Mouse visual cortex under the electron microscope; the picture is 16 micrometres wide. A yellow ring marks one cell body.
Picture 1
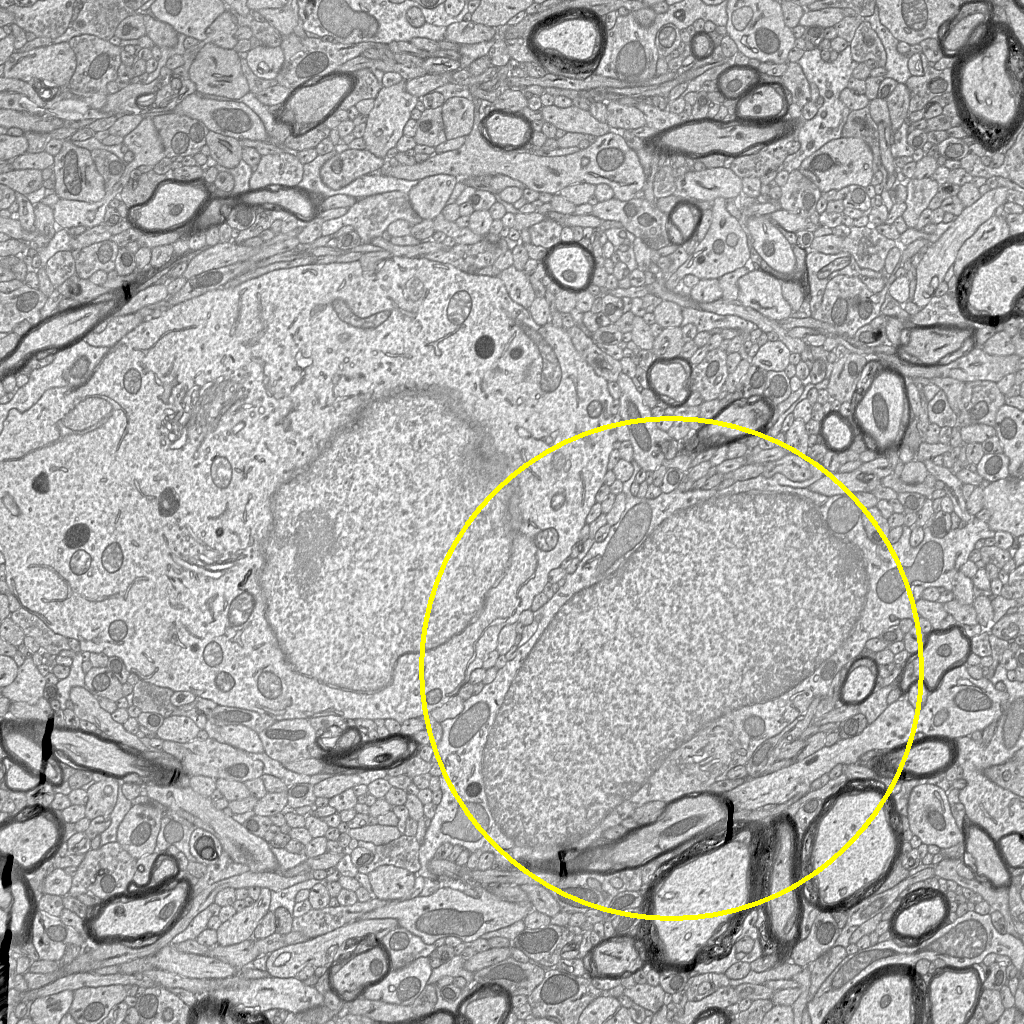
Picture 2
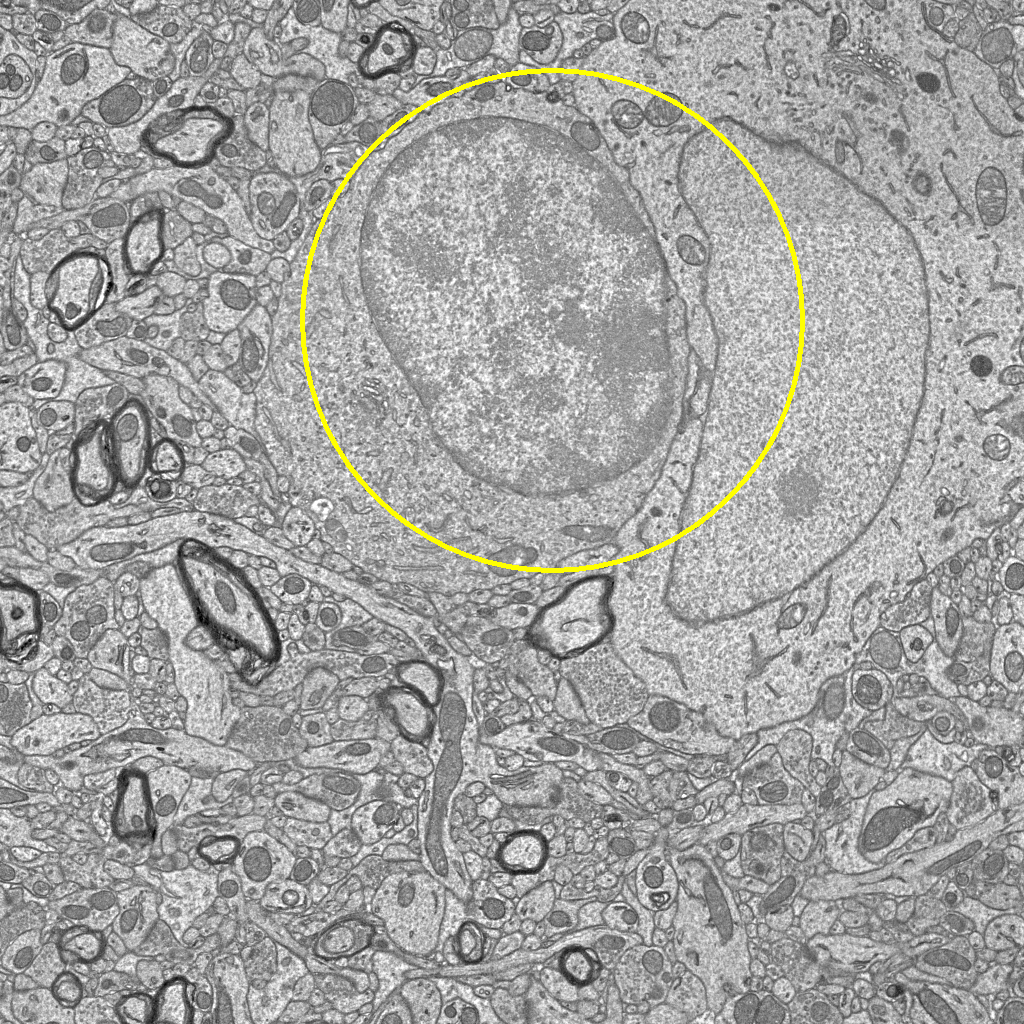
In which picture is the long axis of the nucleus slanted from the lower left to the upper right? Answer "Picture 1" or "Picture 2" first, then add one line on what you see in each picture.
Picture 1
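In picture 1: The nucleus is an elongated oval lying diagonally from lower left to upper right.
In picture 2: The nucleus is a large oval whose long axis runs from upper left to lower right.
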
